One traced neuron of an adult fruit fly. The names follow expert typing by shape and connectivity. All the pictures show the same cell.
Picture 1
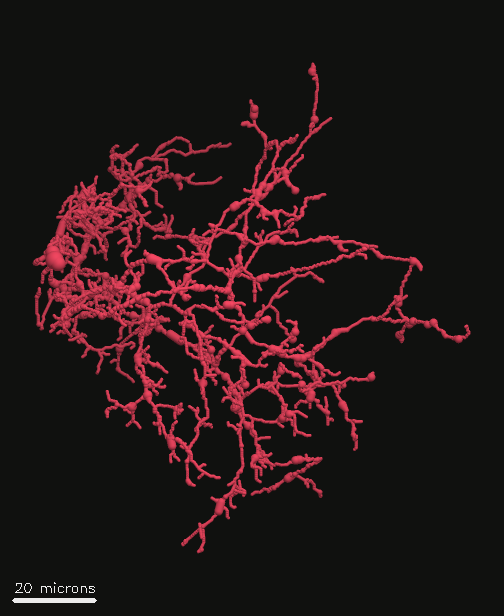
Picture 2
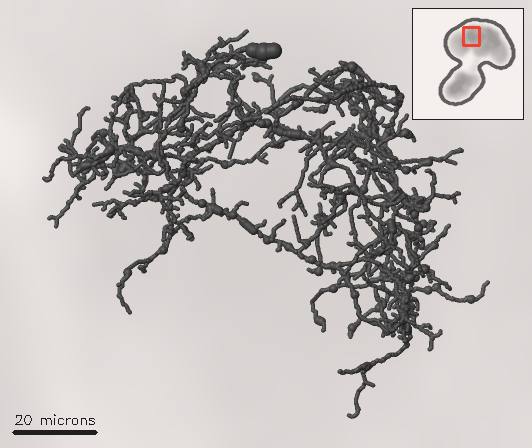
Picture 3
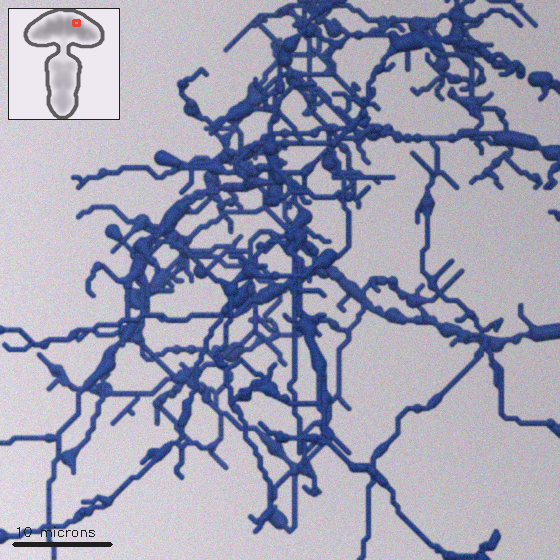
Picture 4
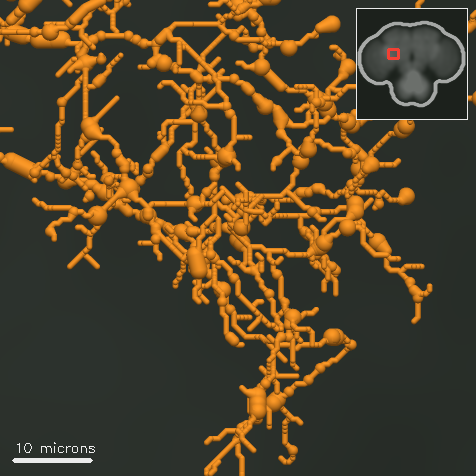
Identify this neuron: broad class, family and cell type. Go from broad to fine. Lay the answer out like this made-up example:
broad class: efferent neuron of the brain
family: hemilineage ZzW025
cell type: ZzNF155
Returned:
broad class: central-brain intrinsic neuron
family: hemilineage VLPa1_lateral
cell type: AVLP285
